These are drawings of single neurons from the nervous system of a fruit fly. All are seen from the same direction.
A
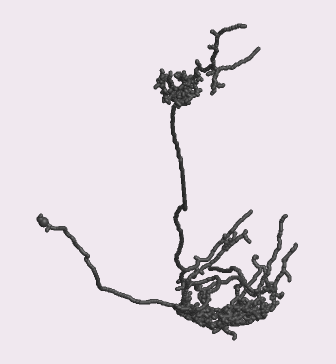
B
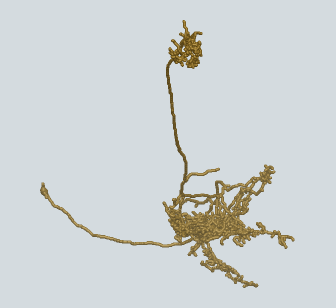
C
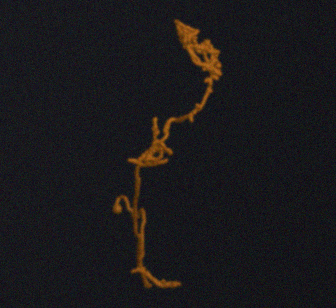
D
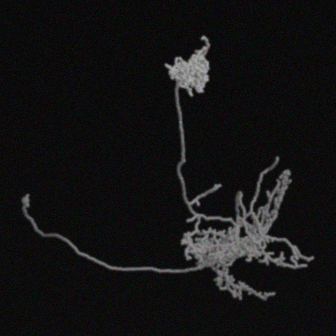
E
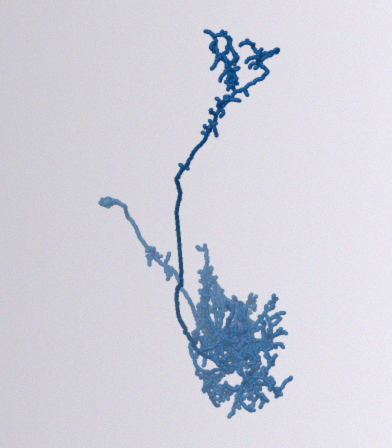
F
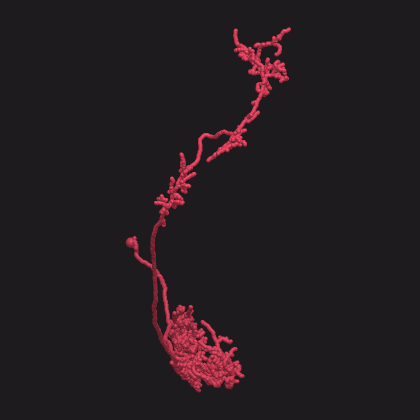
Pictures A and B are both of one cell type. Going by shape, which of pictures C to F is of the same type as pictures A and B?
D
